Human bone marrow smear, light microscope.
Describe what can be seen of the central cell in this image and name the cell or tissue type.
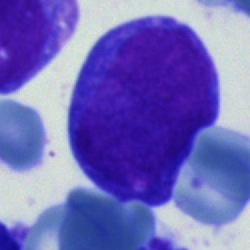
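The chromatin is fine and evenly spread throughout the nucleus, and it stains a deep purple. No granules are visible anywhere in the cell. No vacuoles are present either. The cell surface is smooth and has no projections. This cell is a blast.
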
